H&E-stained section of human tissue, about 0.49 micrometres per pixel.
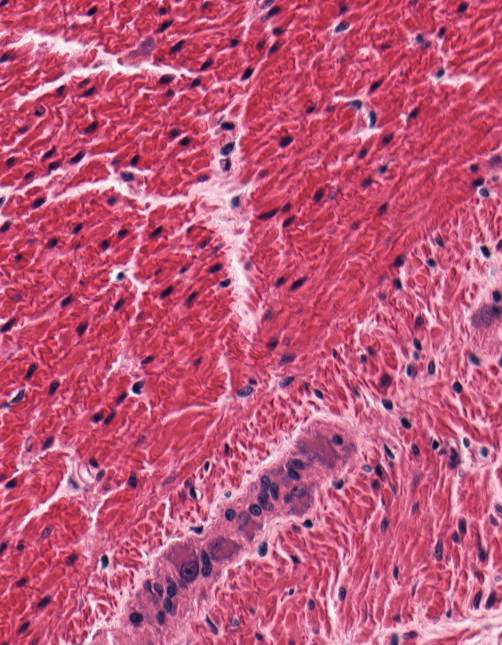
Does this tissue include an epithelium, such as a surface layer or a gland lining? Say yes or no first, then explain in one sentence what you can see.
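No. No epithelium is seen anywhere in the field.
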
